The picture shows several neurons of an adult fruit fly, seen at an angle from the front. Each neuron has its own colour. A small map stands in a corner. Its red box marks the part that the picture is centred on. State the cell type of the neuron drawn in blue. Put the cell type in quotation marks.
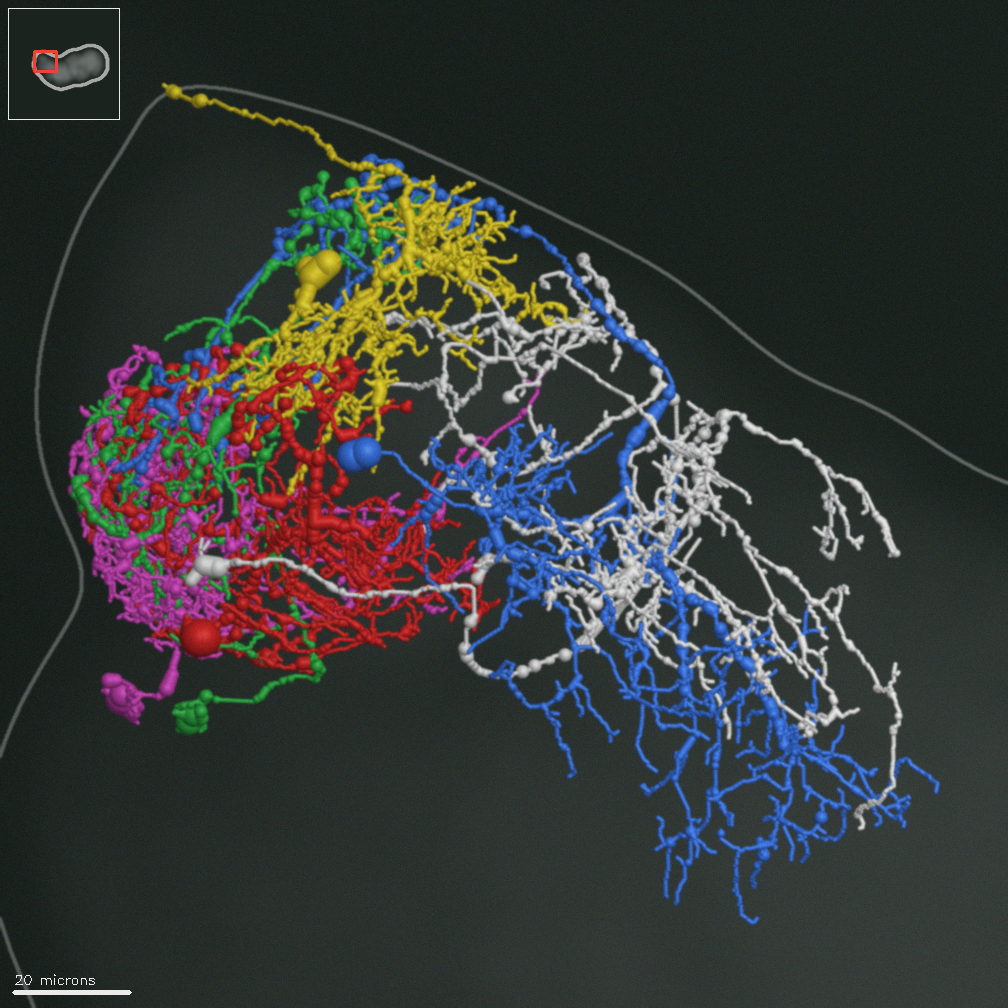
"IN19B068"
